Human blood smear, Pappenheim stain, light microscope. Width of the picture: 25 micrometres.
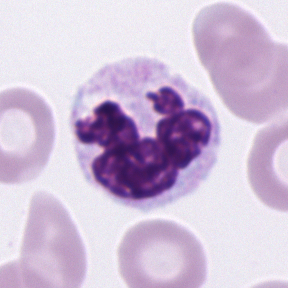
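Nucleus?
Several lobes joined in a curved chain, curving around a gap that opens toward the top of the cell; chromatin dark purple, coarsely clumped.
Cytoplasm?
Fine lilac granules.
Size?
About 13 micrometres across.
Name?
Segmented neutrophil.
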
